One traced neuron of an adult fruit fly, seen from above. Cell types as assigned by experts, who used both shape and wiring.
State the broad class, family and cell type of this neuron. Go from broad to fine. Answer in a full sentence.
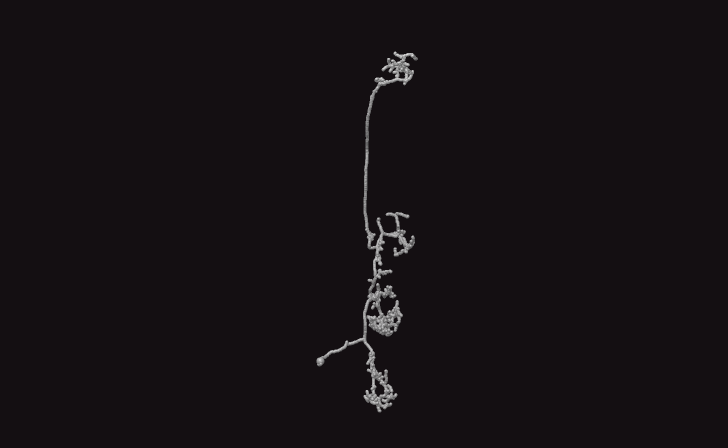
An ascending neuron of hemilineage 09B, type AN09B007.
